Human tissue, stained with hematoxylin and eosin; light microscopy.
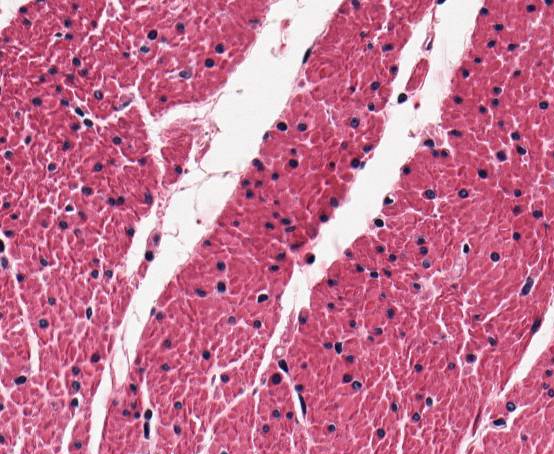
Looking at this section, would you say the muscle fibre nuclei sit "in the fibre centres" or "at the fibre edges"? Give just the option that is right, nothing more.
In the fibre centres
